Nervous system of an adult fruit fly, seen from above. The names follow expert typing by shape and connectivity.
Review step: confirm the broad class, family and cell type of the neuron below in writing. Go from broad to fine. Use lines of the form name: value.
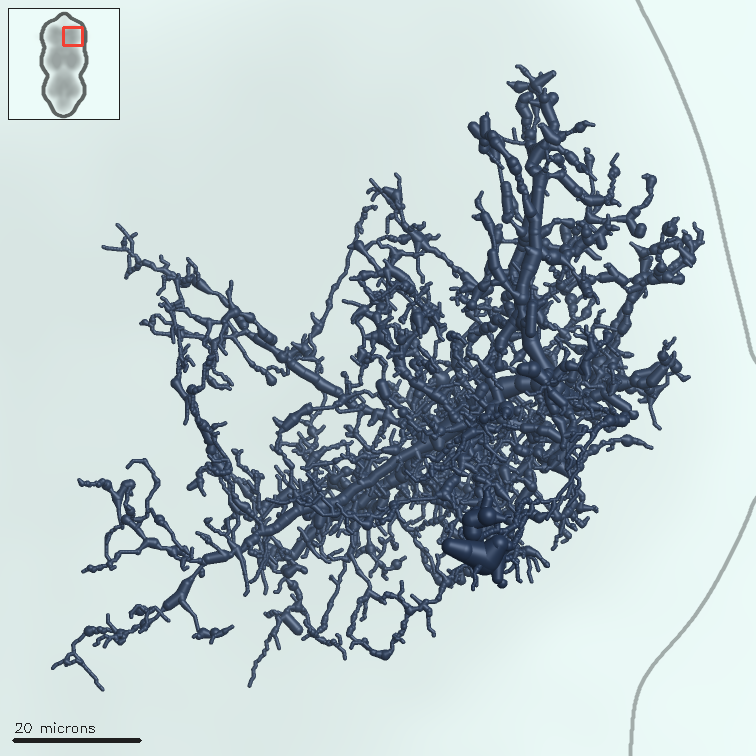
broad class: nerve-cord intrinsic neuron
family: hemilineage 19A
cell type: IN19A004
